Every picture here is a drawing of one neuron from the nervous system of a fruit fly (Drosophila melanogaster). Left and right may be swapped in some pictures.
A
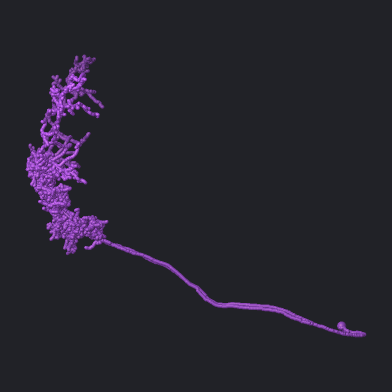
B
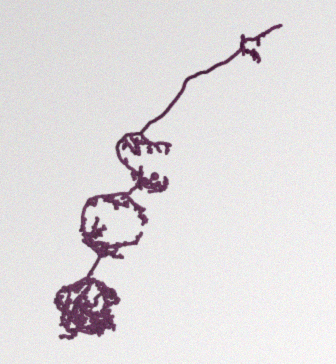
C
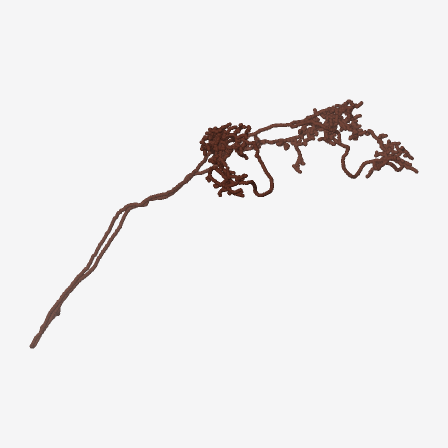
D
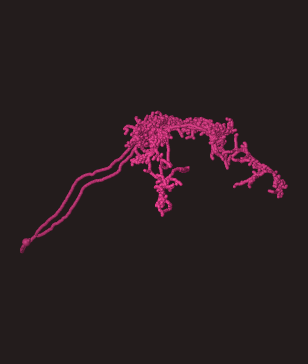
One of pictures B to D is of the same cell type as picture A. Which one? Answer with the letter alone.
D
